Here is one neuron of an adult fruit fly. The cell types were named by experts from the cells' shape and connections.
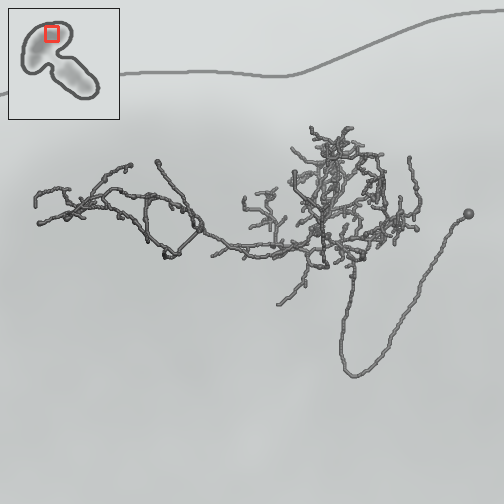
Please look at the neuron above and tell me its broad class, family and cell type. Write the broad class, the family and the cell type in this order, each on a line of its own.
central-brain intrinsic neuron
hemilineage LHp1
CB3288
